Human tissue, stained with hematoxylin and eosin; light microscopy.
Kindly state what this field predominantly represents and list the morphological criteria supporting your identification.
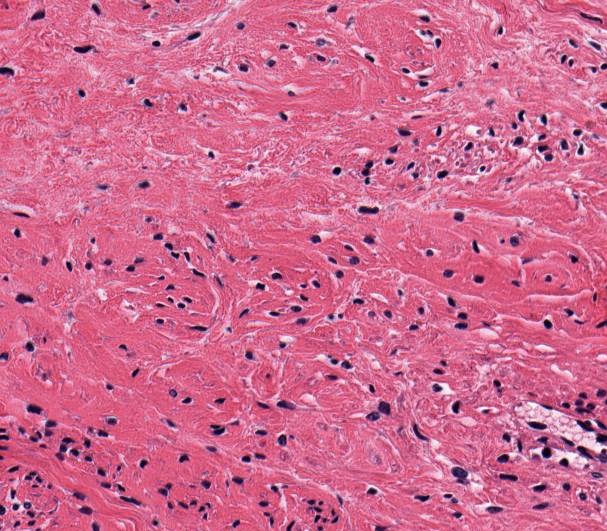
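The tissue shown is dense connective tissue. Its collagen bundles interlace and swirl rather than run in one parallel line. Small, dark, oval to spindle-shaped nuclei are scattered sparsely between the fibres across most of the field.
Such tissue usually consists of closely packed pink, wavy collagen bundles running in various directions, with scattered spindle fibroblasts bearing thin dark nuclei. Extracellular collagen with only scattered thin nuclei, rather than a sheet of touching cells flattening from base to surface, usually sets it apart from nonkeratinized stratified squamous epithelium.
No glands, tubules or follicles are present.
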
